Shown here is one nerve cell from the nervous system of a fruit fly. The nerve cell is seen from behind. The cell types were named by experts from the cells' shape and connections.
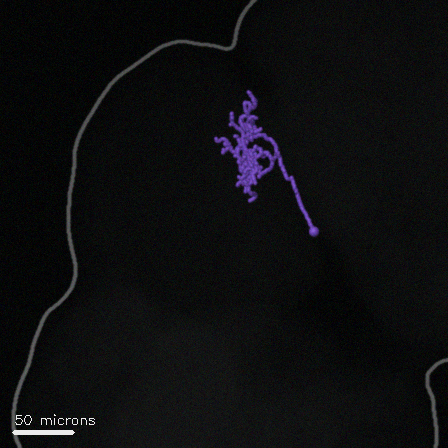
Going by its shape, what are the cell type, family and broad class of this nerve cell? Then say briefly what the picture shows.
It is of cell type Li18a. The family is Li. This is an optic-lobe intrinsic neuron. From top to bottom in the picture it spans about 120 microns. In this view it is taller than it is wide.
